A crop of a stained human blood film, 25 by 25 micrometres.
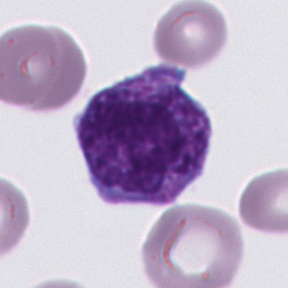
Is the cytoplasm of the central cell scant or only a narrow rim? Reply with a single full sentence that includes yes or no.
Yes, its nucleus fills most of the cell.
